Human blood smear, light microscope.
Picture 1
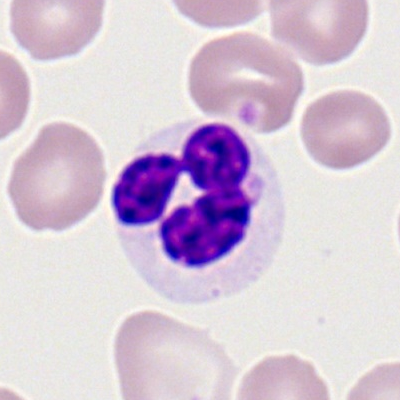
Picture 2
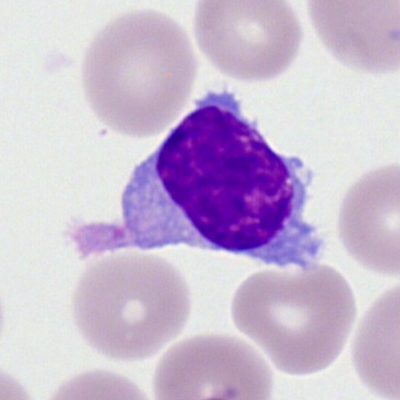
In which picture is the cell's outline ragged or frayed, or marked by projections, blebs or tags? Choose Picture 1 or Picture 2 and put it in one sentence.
What Picture 2 shows is a cell with a rough edge.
